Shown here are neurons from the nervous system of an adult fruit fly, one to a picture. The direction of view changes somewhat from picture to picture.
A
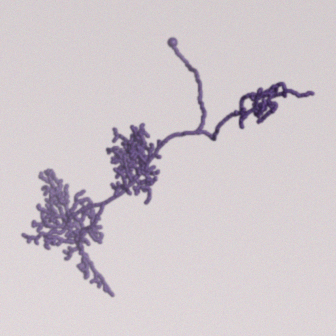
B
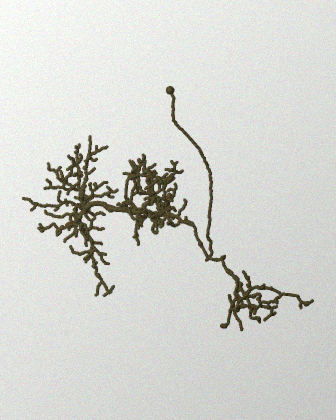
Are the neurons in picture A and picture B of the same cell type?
yes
